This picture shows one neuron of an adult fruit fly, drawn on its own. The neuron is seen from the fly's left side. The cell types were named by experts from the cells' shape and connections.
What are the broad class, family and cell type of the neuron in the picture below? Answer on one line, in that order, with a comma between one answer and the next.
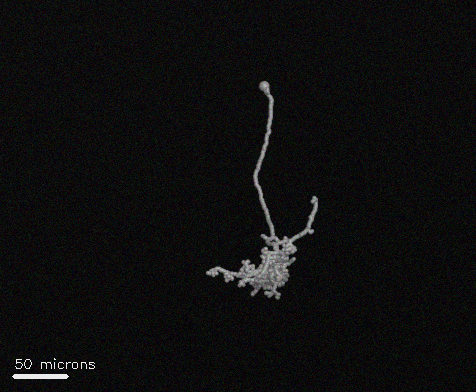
central-brain intrinsic neuron, hemilineage DM1_antero_ventral, CB3870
